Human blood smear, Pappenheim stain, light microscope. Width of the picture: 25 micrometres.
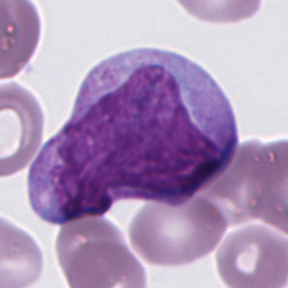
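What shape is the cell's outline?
Irregular, with a blunt bulge at the lower left; the cell measures about 19 by 14 micrometres.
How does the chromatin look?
Lacy, with streaks and strands of darker and lighter purple.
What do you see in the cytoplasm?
A pale grey-blue ground with fine pinkish-purple granules scattered through it, easiest to see in the upper part.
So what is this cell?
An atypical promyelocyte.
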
